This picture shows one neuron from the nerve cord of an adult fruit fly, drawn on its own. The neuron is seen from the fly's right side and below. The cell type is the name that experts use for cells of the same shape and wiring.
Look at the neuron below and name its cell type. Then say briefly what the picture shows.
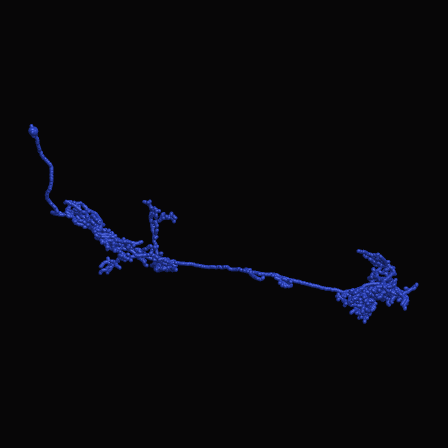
It is of cell type INXXX201. This is a nerve-cord intrinsic neuron. In this view it is wider than it is tall.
